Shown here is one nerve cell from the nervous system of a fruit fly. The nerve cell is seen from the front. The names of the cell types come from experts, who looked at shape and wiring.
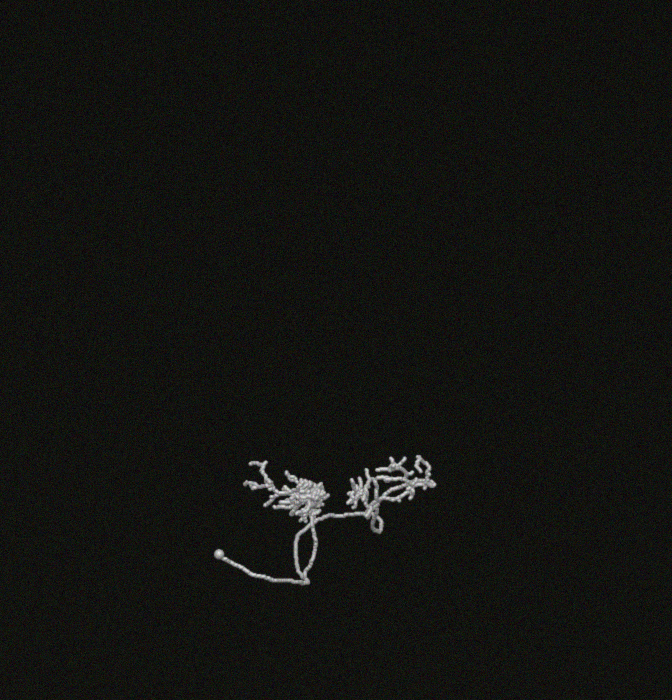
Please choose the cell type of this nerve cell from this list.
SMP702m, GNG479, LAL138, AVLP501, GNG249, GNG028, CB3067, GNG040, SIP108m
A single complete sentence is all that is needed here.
By its cell type, the nerve cell is GNG249.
